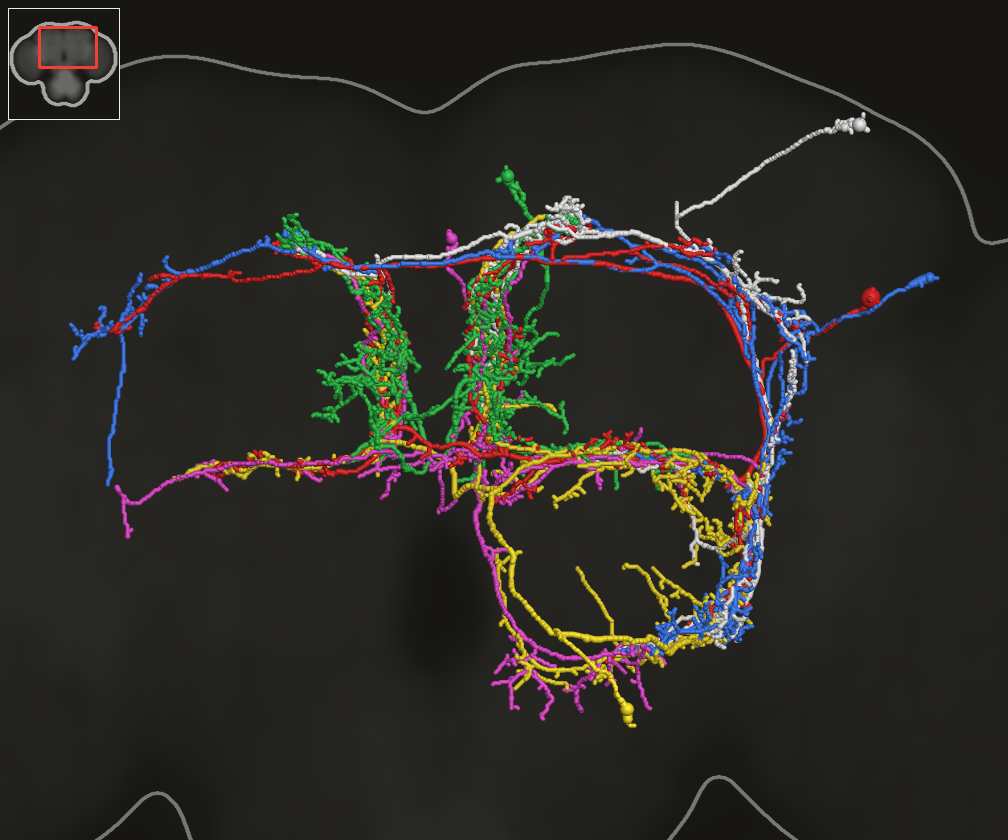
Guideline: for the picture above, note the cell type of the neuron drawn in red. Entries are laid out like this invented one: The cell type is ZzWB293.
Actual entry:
The cell type is ATL021.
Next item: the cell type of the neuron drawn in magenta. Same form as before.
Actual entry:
The cell type is IB045.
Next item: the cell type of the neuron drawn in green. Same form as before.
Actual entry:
The cell type is ATL031.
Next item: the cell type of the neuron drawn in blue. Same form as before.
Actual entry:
The cell type is PLP116.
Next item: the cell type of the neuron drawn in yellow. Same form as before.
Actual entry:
The cell type is WED076.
